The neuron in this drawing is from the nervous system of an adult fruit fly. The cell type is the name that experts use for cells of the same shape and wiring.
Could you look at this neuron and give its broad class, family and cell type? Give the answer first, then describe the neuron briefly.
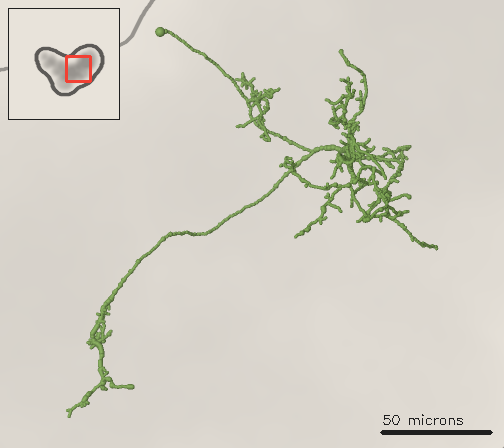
It is a central-brain intrinsic neuron. Its family is hemilineage DM6_central1. It is of cell type WED146_a. By the scale bar it is about 180 microns tall in this view. Dozens of branch ends can be seen.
